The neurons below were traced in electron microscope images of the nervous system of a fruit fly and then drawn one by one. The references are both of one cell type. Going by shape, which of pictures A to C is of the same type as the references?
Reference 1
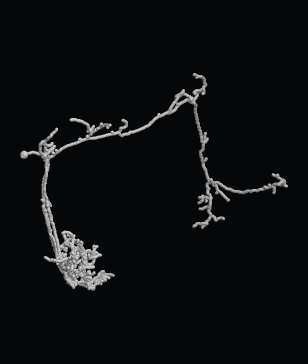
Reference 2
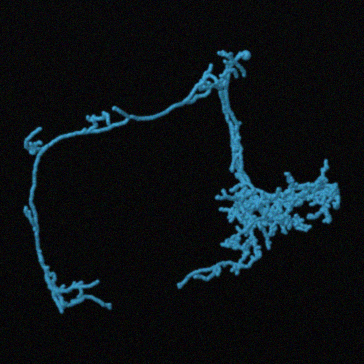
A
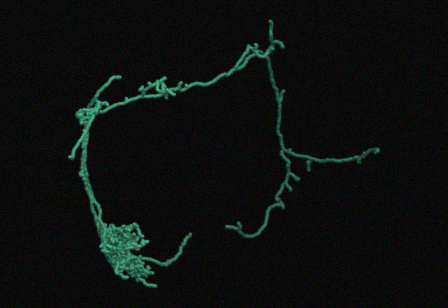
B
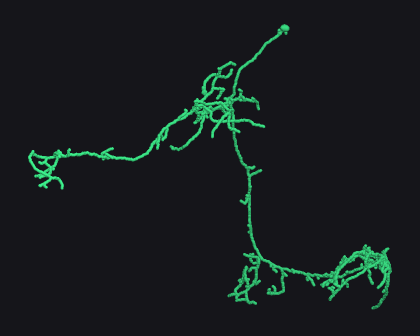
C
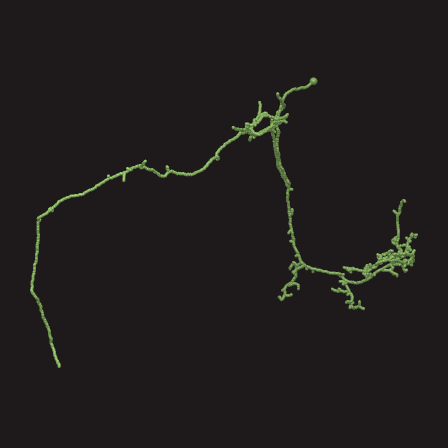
Picture A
